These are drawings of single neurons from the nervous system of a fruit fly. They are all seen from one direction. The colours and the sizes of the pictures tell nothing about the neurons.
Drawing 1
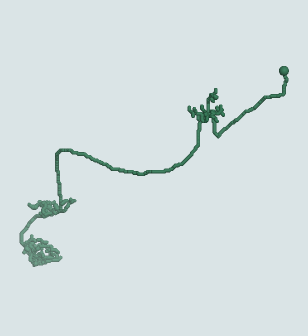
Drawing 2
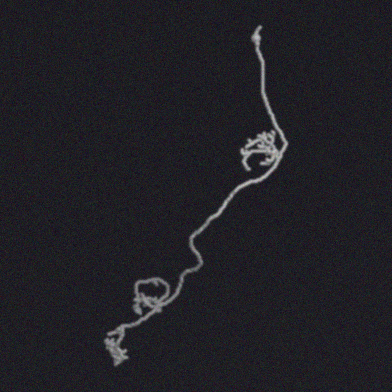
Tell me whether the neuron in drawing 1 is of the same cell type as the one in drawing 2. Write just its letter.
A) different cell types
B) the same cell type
B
